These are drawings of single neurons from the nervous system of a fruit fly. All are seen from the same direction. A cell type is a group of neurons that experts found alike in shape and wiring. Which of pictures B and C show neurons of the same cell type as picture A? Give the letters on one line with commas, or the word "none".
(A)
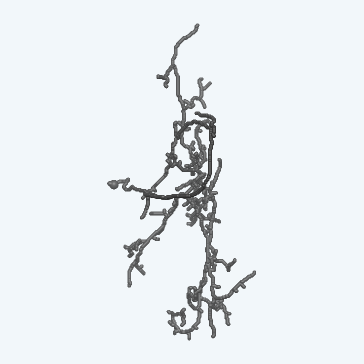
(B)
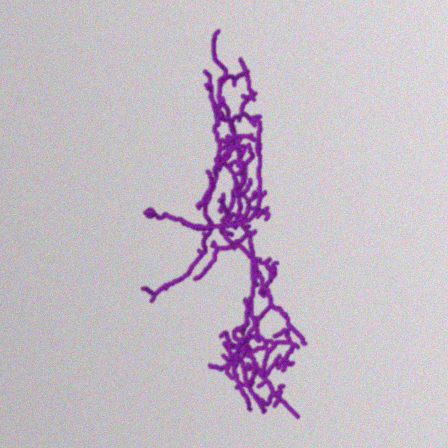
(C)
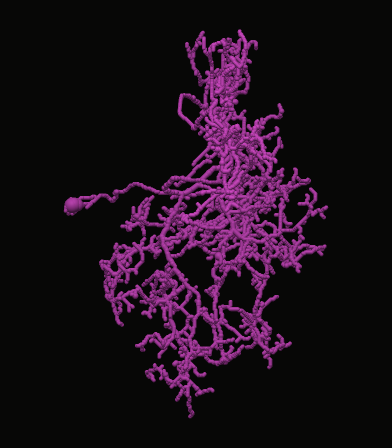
B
